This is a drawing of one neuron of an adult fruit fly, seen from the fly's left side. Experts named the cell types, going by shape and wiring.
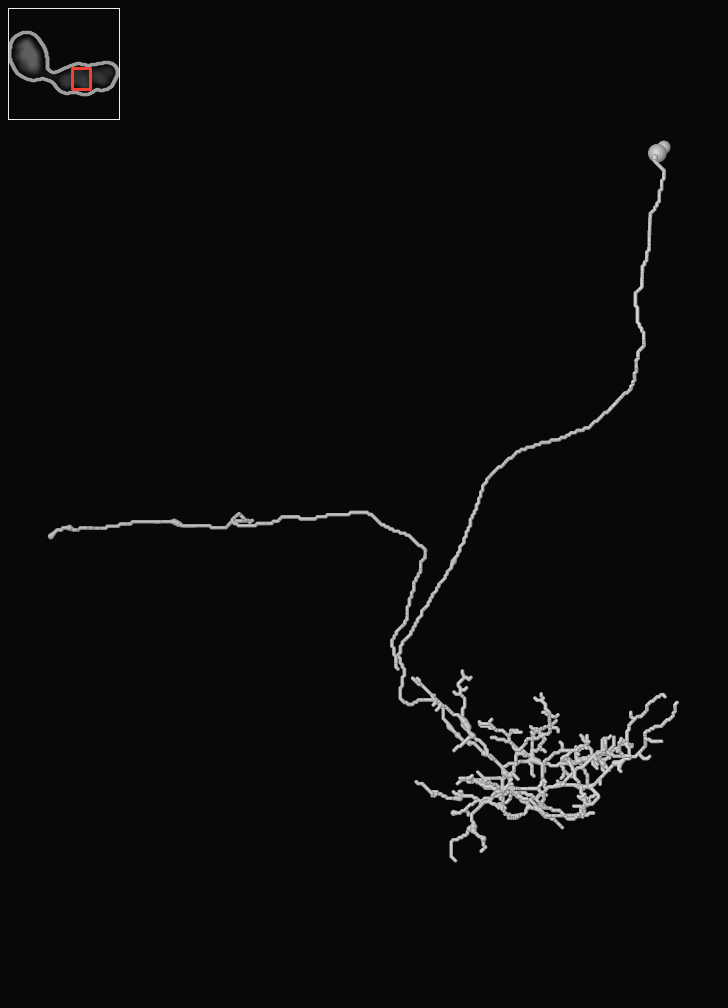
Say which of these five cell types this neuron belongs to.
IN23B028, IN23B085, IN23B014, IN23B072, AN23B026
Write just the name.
IN23B085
